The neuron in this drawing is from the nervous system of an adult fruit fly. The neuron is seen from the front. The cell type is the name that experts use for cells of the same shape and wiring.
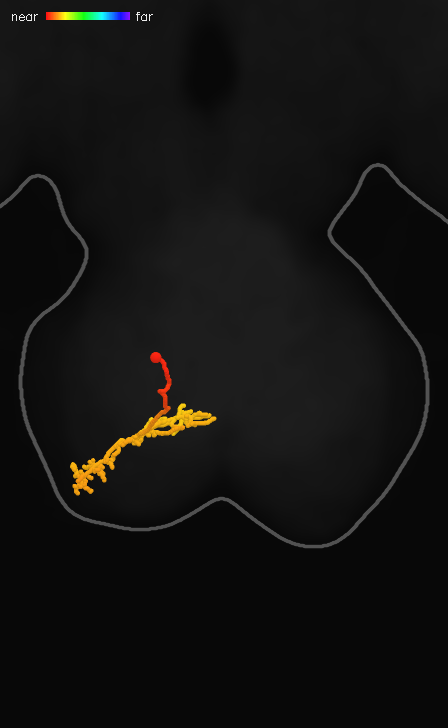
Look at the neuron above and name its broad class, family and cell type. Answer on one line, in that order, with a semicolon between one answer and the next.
nerve-cord intrinsic neuron; hemilineage 09A; IN09A039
